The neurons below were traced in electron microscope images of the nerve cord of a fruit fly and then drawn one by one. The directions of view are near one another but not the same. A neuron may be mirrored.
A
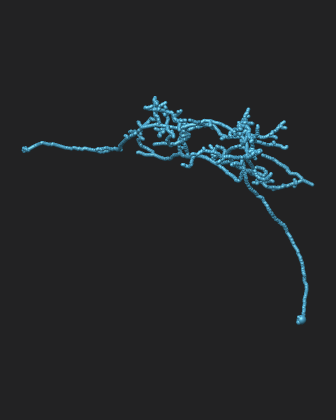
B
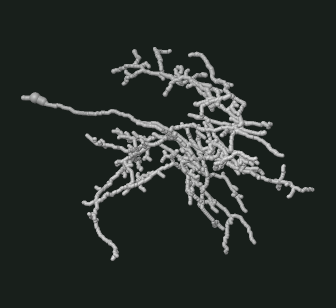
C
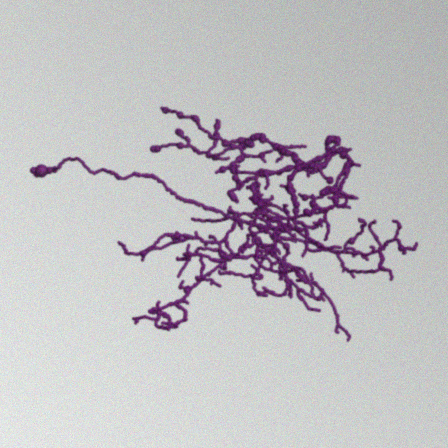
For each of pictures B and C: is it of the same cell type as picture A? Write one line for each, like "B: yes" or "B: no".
B: no
C: no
